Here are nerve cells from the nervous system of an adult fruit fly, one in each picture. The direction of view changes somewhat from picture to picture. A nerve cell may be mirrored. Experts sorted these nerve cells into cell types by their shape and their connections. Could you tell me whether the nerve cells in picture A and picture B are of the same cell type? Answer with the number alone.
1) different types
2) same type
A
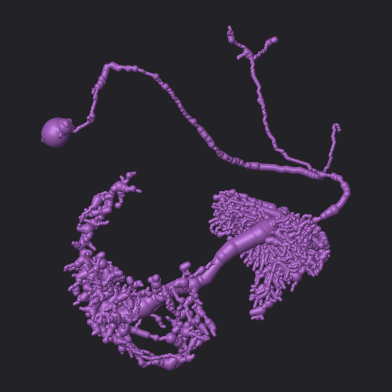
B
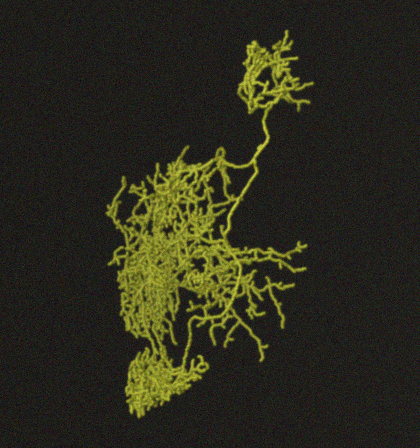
1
